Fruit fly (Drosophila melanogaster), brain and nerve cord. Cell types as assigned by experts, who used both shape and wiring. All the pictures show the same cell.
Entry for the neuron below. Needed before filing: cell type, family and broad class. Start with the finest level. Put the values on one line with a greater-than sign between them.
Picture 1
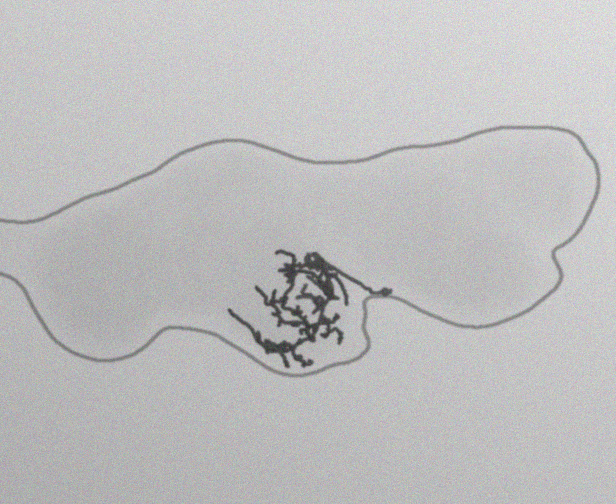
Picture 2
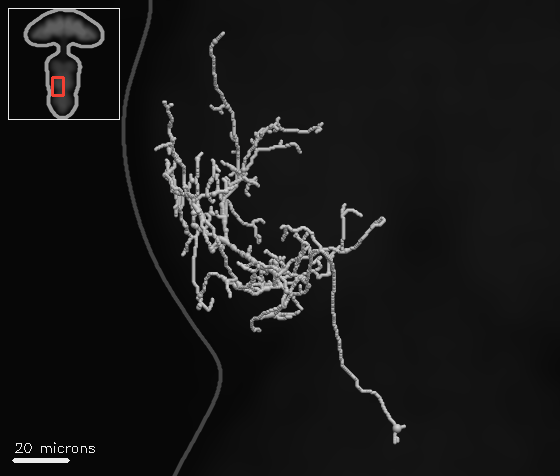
IN03A071 > hemilineage 03A > nerve-cord intrinsic neuron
